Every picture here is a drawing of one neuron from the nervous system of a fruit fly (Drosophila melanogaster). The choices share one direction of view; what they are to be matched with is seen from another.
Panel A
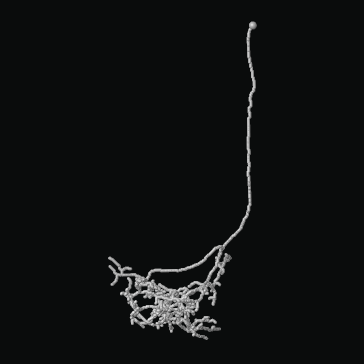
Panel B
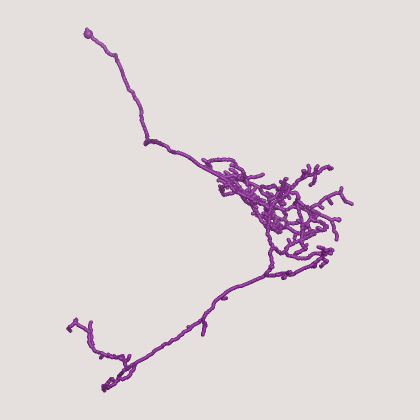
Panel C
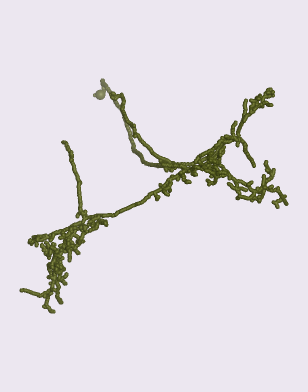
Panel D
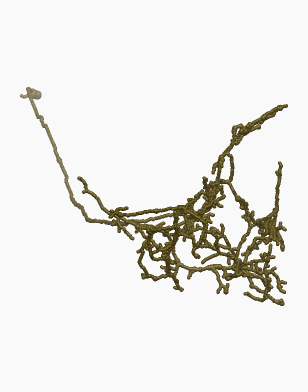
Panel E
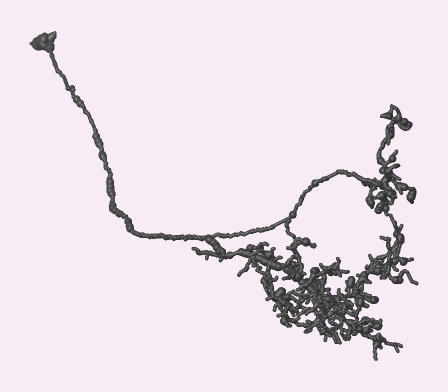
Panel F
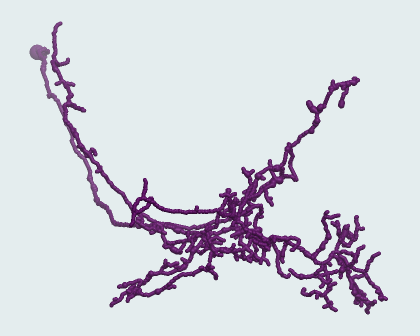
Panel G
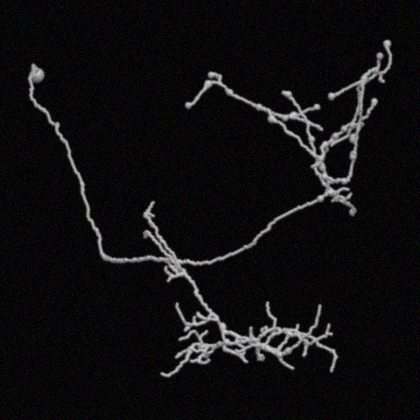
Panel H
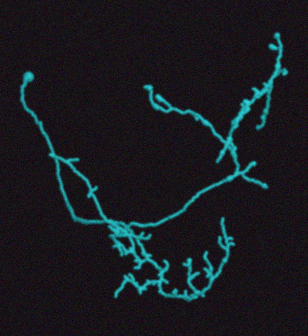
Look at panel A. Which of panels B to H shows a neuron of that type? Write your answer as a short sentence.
Panel D is of the same cell type.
